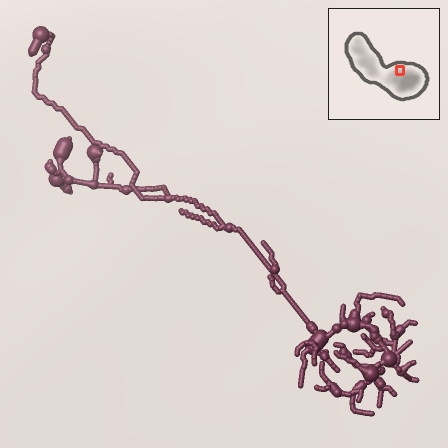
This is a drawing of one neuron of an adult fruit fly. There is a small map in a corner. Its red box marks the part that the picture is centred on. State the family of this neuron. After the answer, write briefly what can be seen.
Its family is T. It is an optic-lobe intrinsic neuron. The cell body can be seen at the upper left of the picture. In this view it is about as wide as it is tall.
